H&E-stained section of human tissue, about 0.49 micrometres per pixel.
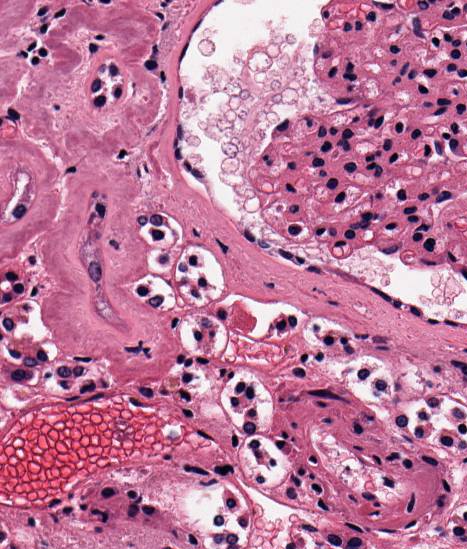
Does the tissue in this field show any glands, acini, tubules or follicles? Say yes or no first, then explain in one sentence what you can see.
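Yes. Small round tubules in the centre of the field are lined by cells with pale, vacuolated cytoplasm.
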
